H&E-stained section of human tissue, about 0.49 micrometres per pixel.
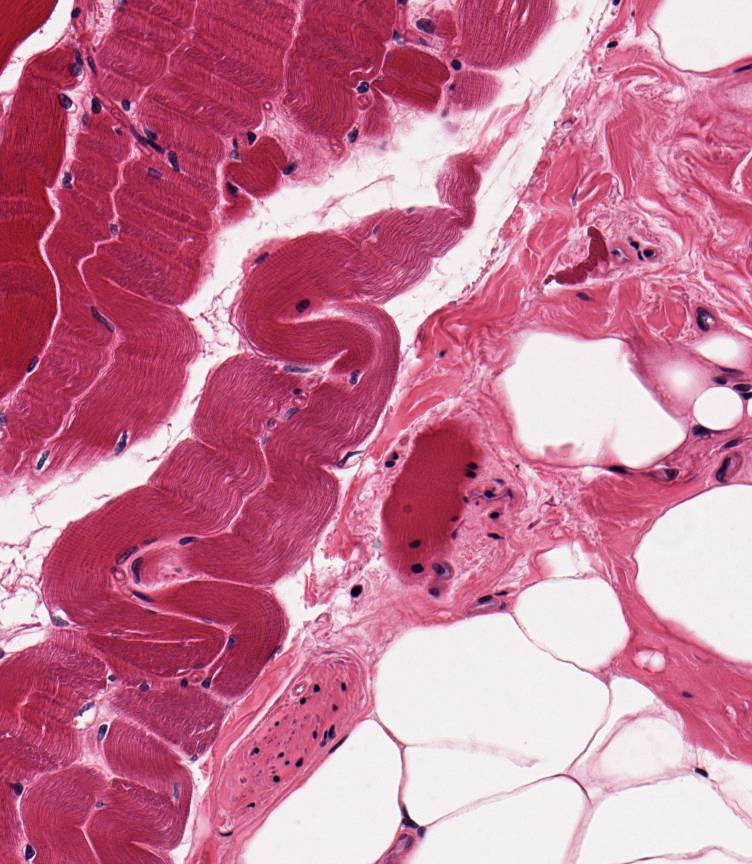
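Skeletal muscle, with fine transverse cross-striations in the fibres and flattened nuclei sitting at the fibre edges. Just left of centre, one fibre runs in tight, wavy, S-shaped folds. The fat cells are the large, single, empty clear spaces with thin pink septa between them.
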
